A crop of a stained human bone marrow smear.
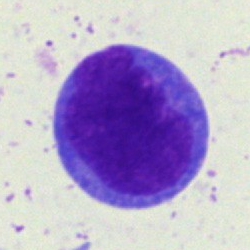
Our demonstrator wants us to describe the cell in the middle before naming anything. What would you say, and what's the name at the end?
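Nucleus size is the opening item: it fills most of the cell. Chromatin comes next, staining dark purple and looking dense. The cytoplasm is then checked for colour, which is blue, and for extent, a narrow rim around the nucleus. The final item is the name: blast.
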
